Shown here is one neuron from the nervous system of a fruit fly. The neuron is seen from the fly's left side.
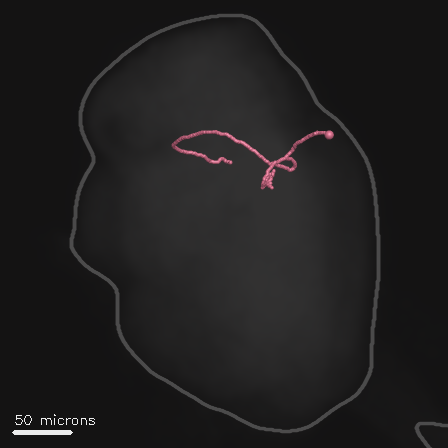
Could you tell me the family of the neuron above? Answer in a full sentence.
The family is LoVP.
